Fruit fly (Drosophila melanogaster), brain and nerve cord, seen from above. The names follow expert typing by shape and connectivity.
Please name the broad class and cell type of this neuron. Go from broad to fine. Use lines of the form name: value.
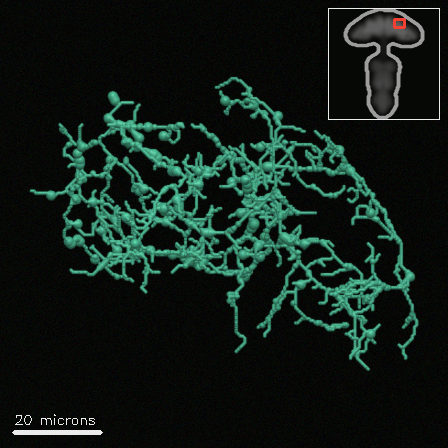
broad class: central-brain intrinsic neuron
cell type: AVLP345_a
